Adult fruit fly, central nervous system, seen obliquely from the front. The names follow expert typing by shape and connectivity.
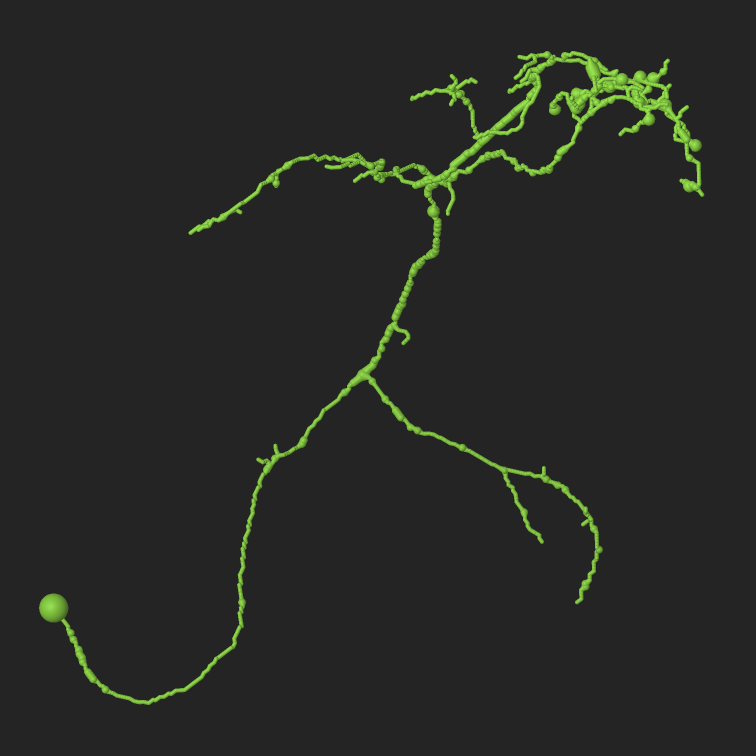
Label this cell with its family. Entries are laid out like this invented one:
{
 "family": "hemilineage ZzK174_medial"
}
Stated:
{
 "family": "hemilineage LHa3"
}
